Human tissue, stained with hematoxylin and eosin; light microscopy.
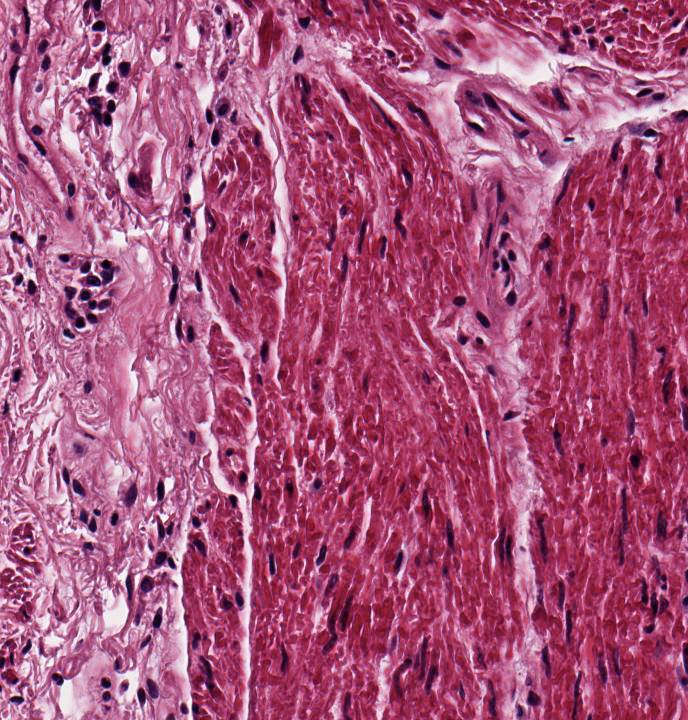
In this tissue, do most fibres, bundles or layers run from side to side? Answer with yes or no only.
No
